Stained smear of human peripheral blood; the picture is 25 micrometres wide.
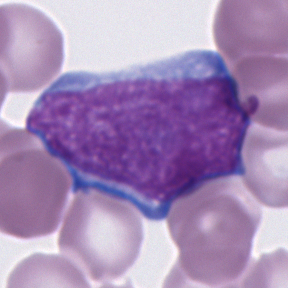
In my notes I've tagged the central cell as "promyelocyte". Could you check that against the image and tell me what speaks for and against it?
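Not a promyelocyte; this cell is a myeloblast. Deciding point: no granules in the cytoplasm.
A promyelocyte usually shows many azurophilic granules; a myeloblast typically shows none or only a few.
Nucleus fills most of the cell.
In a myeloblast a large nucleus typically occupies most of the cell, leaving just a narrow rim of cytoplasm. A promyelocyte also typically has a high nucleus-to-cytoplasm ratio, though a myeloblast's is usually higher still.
A large nucleus alone therefore fits both. Nucleus a single unlobed mass. Cytoplasm blue. Outline irregular and angular, with straight and notched edges rather than a smooth curve.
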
